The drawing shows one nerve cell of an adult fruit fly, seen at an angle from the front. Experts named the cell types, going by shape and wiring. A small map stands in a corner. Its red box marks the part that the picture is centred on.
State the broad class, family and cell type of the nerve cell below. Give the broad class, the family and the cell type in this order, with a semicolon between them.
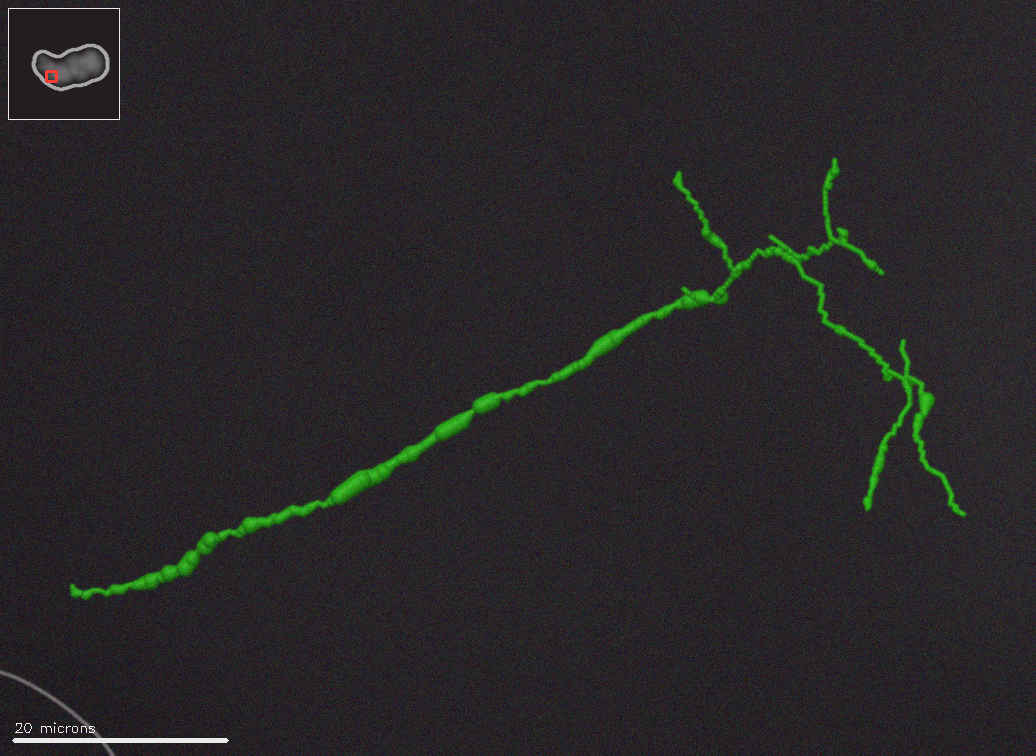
sensory neuron entering the nerve cord; class mechanosensory tactile; SNta37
